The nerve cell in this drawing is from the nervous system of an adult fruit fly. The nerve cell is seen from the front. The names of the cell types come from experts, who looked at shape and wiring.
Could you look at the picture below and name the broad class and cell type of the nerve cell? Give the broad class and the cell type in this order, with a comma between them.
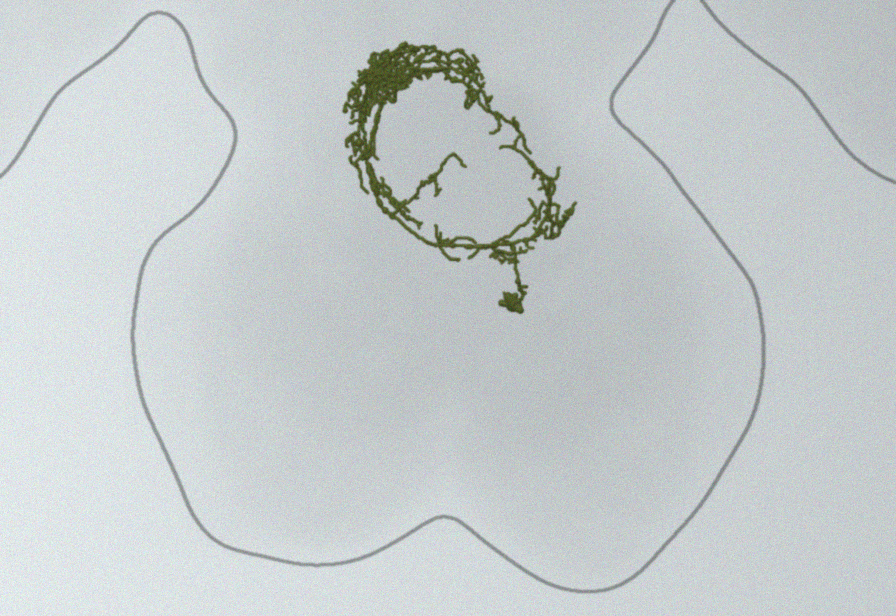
nerve-cord intrinsic neuron, INXXX265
